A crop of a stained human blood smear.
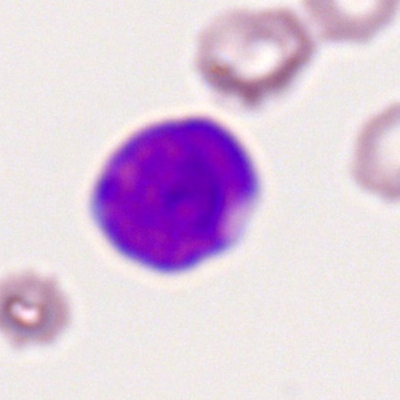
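Myeloblast at the centre of a stained human blood smear. Notice the round, smooth outline and the deep purple chromatin, coarsely mottled in darker and lighter patches. Only a scant sliver of pale cytoplasm shows, mostly at the lower right edge. No distinct granules are seen.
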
